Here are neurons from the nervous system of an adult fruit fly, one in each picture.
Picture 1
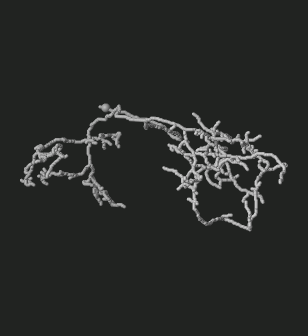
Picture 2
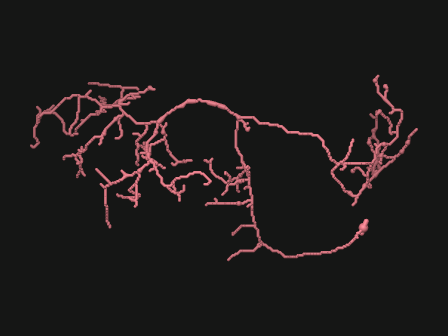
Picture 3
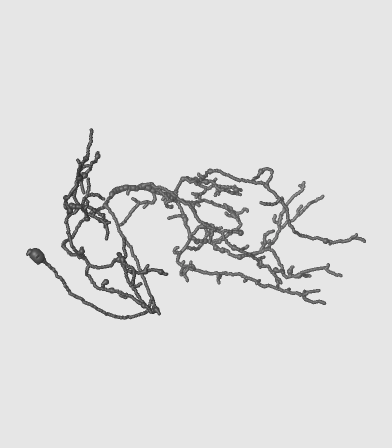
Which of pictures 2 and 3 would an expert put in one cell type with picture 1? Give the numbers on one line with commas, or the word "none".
3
